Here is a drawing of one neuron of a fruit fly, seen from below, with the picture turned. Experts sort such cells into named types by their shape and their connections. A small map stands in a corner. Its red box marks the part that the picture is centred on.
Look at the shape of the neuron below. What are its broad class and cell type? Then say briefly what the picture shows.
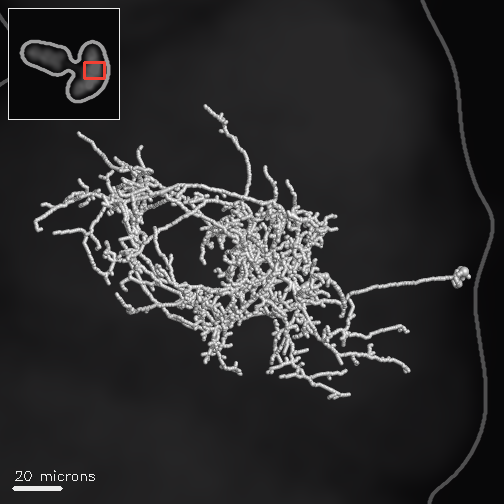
This is a central-brain intrinsic neuron. Its cell type is LAL016. It is in the brain and does not reach the nerve cord. By the scale bar it is about 190 microns wide in this view. Dozens of branch ends can be seen.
